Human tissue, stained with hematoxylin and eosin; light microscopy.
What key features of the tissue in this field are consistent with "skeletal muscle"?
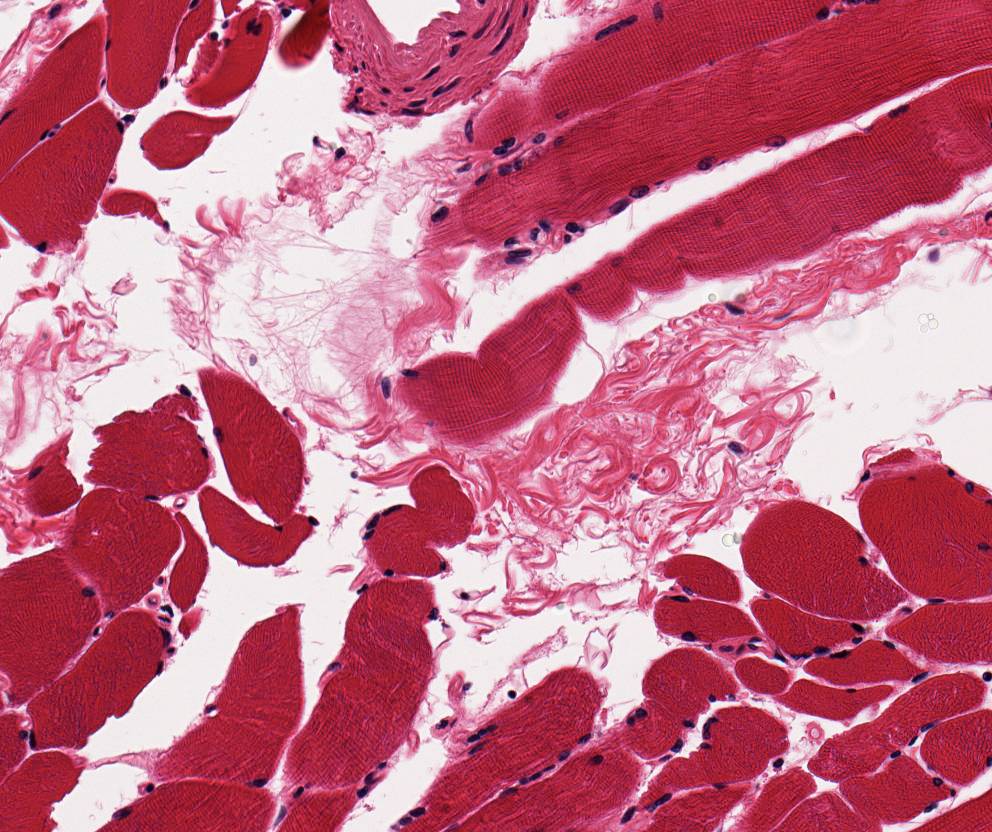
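The tissue is skeletal muscle. First, at the upper right, the fibres cut lengthwise show fine transverse cross-striations.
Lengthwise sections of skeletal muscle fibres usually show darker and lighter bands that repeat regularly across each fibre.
The striations here fit that pattern. Second, the fibres cut across are polygonal to rounded in outline.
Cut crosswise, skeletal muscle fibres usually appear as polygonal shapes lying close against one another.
The polygonal outlines agree with this. Third, the fibre nuclei are dark and flattened, lying at the fibre edges just beneath the surface. Last, the fibre cytoplasm stains a deep, even eosinophilic red.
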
